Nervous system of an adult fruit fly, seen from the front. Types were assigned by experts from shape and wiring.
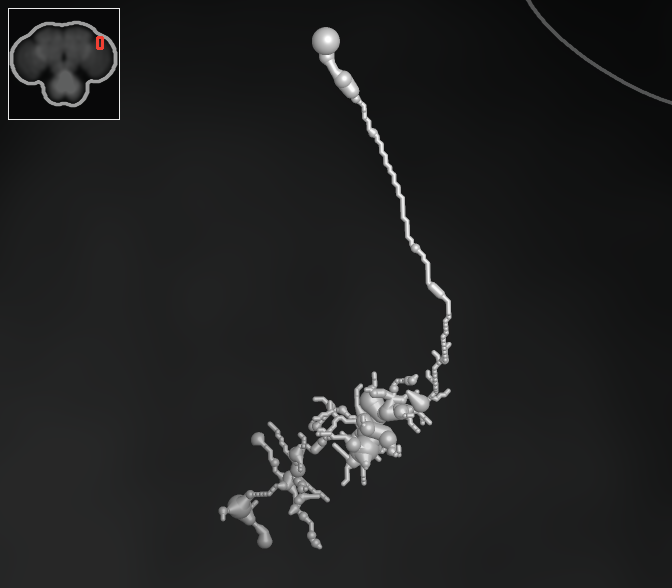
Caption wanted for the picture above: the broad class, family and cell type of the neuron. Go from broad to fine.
optic-lobe intrinsic neuron; Mi; Mi4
